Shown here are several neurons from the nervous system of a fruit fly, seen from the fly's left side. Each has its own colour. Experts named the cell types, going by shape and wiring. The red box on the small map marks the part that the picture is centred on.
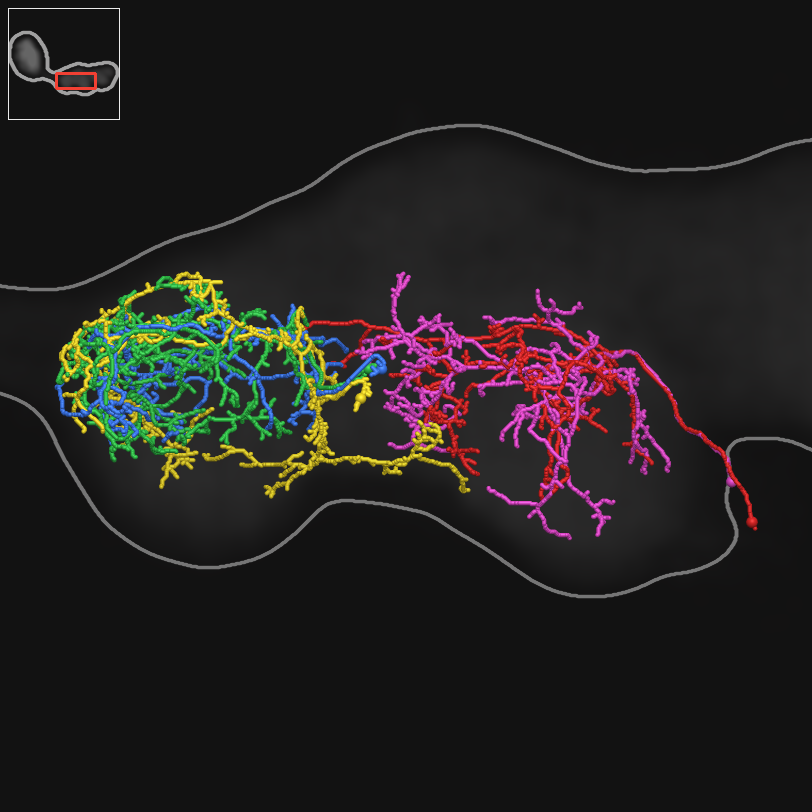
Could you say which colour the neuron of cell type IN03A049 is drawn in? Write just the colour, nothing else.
blue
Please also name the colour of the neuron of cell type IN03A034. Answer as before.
yellow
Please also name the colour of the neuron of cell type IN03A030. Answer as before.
red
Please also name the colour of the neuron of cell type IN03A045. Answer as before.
magenta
